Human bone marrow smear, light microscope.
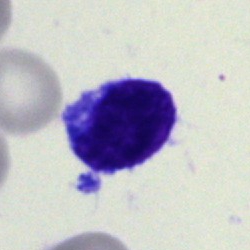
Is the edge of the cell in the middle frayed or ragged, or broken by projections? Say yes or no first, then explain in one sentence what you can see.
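Yes. The cell has a roughly oval outline with a slightly ragged edge.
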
